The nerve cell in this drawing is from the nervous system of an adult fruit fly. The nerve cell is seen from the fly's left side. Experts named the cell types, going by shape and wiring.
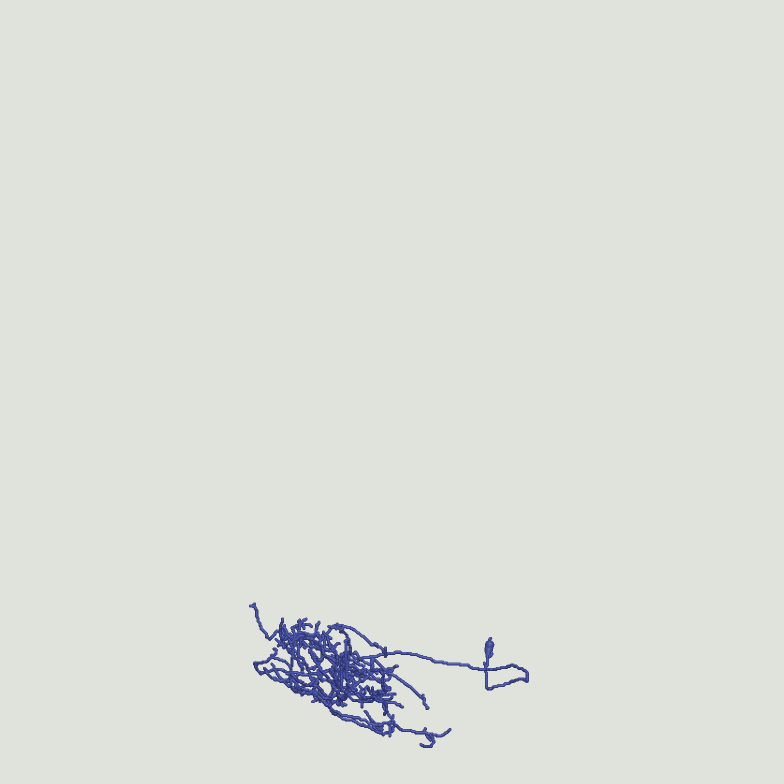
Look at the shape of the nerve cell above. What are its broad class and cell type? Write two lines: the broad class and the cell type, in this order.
central-brain intrinsic neuron
GNG259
